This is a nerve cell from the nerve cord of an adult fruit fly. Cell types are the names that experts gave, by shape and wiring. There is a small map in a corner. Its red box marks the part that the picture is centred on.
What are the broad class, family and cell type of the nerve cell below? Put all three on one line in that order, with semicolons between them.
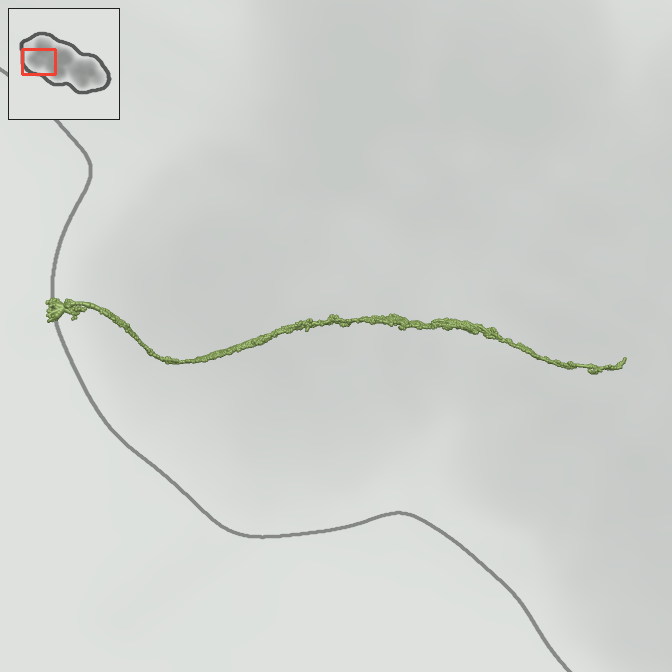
sensory neuron entering the nerve cord; class mechanosensory proprioceptive; SNpp17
